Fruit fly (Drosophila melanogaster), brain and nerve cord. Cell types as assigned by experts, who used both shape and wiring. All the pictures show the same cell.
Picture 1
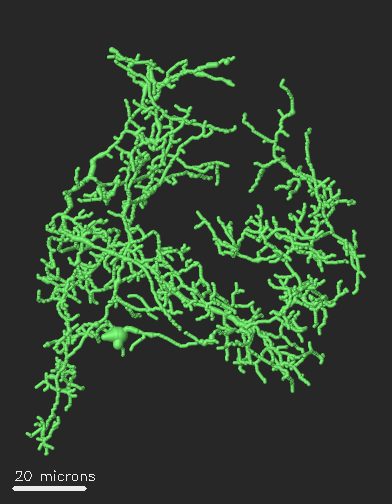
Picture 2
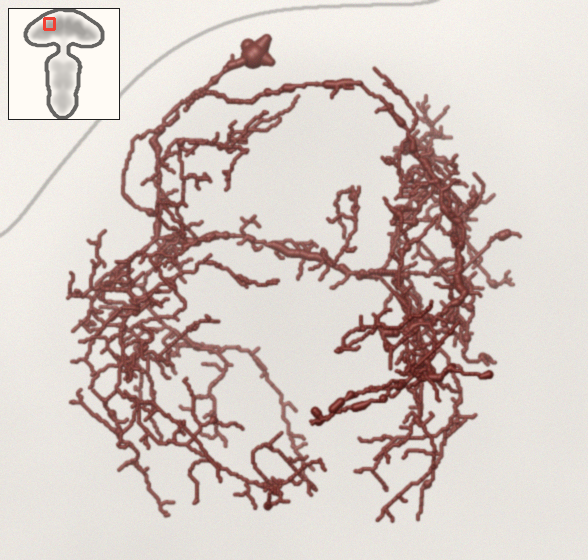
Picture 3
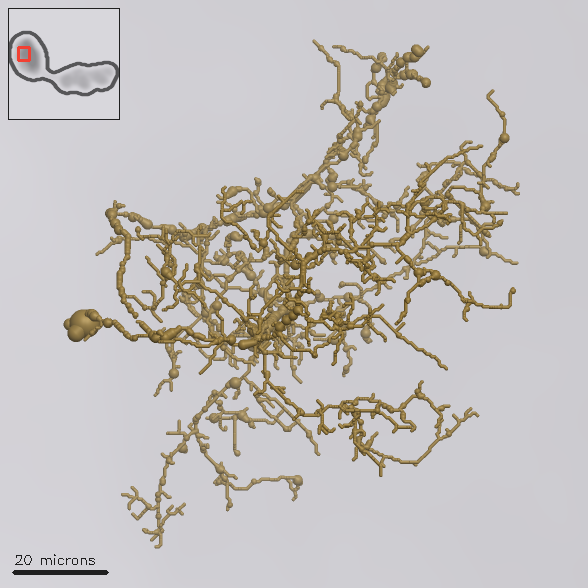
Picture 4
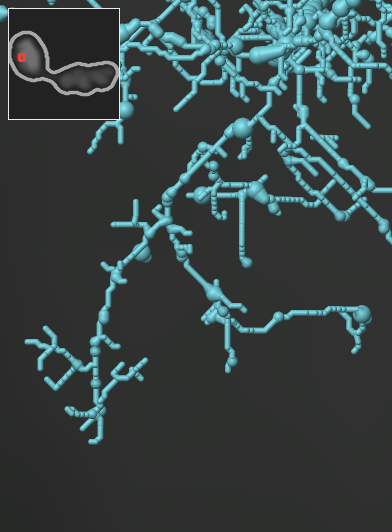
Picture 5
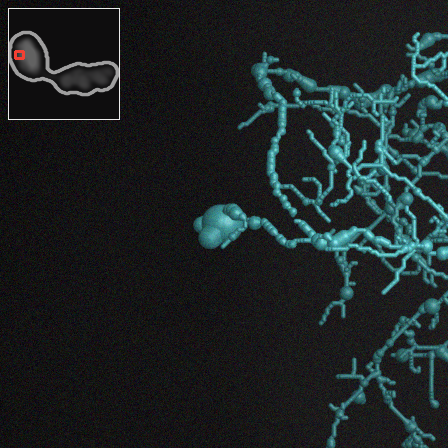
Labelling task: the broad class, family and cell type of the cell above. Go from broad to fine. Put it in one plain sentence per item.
A central-brain intrinsic neuron of hemilineage VLPa1_lateral, type AVLP296_a.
